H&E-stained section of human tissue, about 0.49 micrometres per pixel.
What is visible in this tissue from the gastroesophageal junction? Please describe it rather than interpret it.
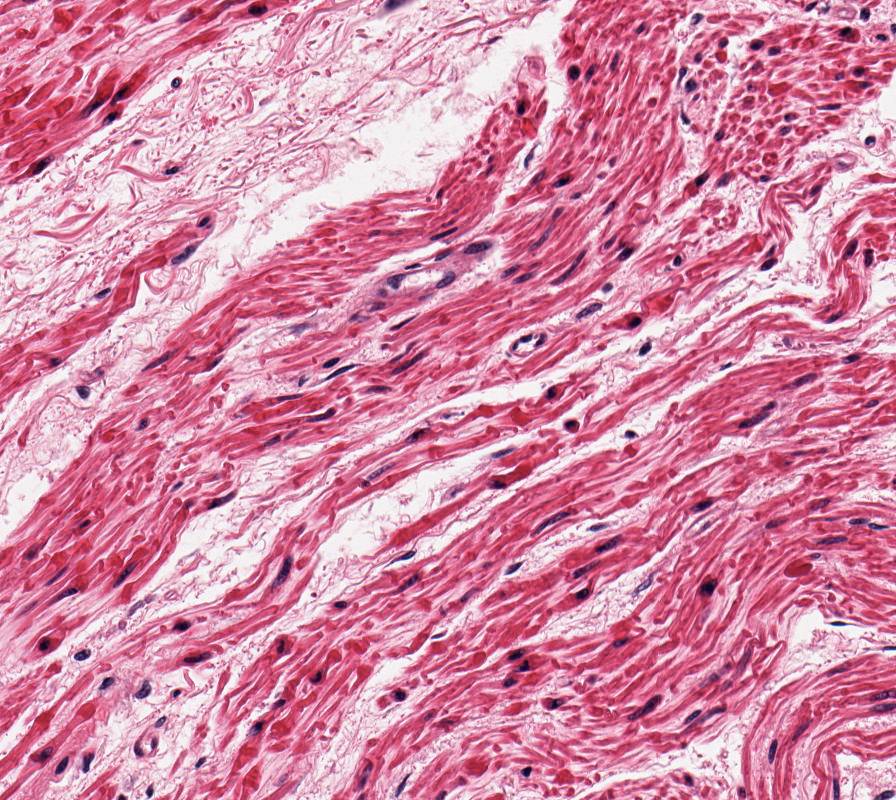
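The muscle cells have elongated, cigar-shaped nuclei lying parallel to the fibres, and deep pink cytoplasm. Loose, pale connective tissue with thin wavy fibres lies between the bundles, most abundant at the upper left. Near the centre a small capillary, its narrow lumen open, sits among them.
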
